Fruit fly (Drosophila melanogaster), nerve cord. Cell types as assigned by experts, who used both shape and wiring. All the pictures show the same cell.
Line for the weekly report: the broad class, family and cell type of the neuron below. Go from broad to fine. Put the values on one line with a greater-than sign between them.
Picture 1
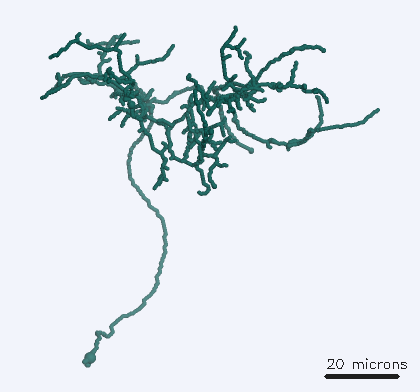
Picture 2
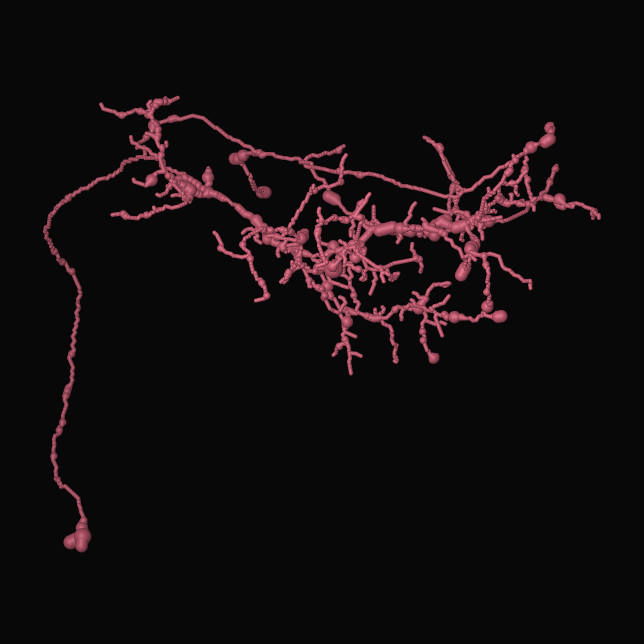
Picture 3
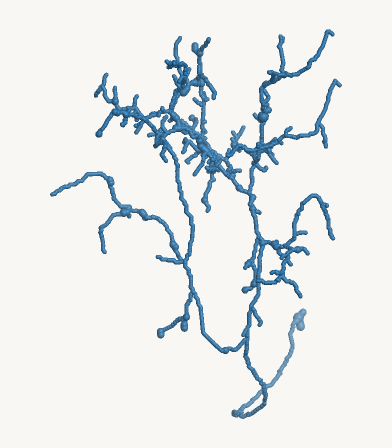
nerve-cord intrinsic neuron > hemilineage 05B > IN05B092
